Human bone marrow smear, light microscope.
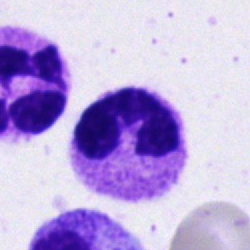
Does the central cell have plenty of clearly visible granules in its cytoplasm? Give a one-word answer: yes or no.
Yes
